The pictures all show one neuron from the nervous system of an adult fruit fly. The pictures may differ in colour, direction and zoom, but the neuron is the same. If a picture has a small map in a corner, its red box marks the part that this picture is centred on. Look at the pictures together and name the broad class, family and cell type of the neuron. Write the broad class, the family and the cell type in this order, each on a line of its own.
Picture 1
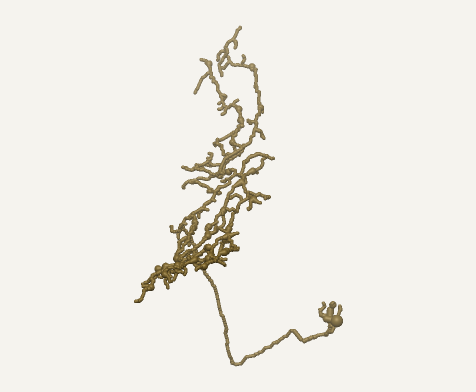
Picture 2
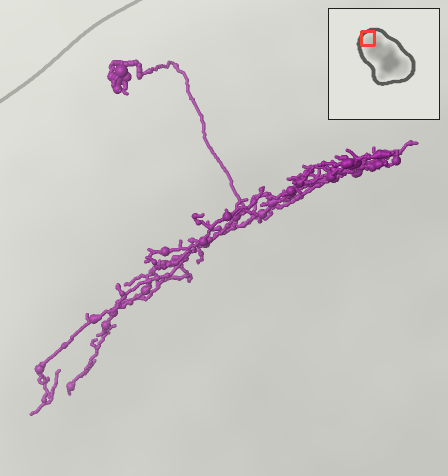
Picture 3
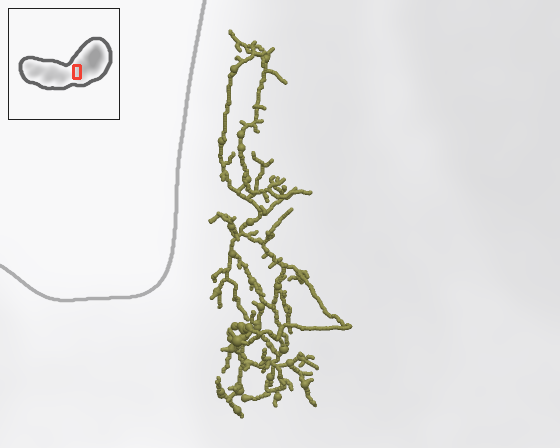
optic-lobe intrinsic neuron
Cm
Cm16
